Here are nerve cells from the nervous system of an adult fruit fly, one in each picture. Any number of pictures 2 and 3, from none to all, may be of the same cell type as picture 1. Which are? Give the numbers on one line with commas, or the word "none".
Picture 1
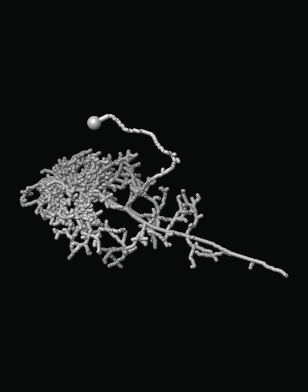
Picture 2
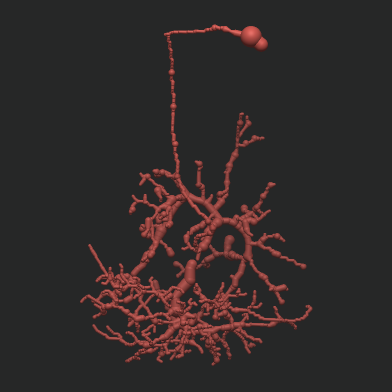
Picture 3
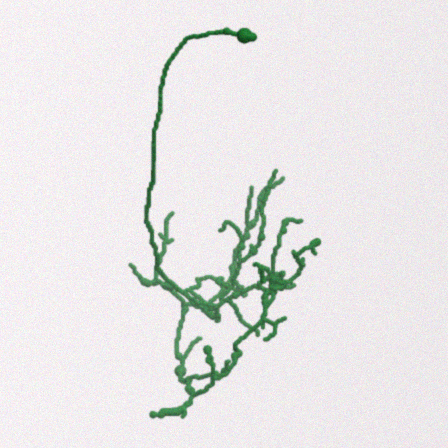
2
